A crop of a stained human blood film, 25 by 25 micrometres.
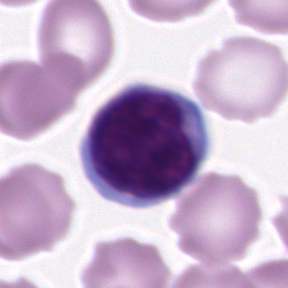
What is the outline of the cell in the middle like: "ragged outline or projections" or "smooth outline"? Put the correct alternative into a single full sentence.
It is a smooth edge that this cell shows.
